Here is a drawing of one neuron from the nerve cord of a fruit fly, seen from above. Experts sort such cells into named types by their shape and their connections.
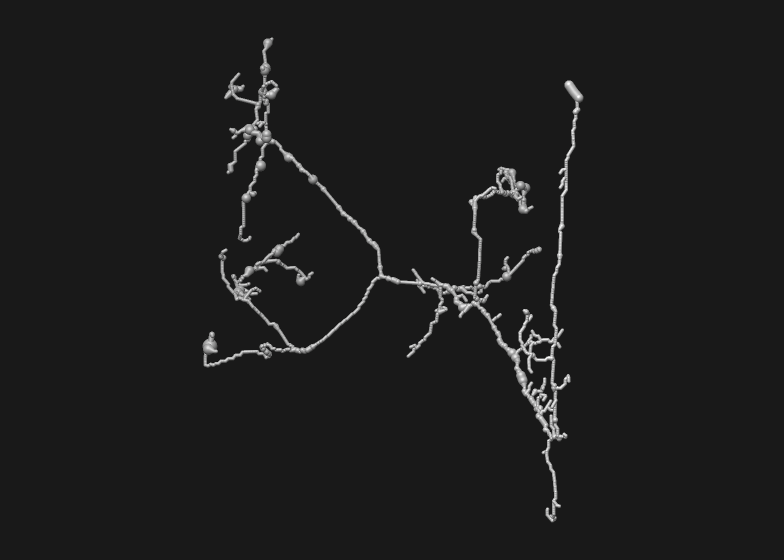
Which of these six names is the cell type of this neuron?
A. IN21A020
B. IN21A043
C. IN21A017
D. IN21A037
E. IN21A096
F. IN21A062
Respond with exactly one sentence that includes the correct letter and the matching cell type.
The cell identity of the neuron is IN21A096, given in option E.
